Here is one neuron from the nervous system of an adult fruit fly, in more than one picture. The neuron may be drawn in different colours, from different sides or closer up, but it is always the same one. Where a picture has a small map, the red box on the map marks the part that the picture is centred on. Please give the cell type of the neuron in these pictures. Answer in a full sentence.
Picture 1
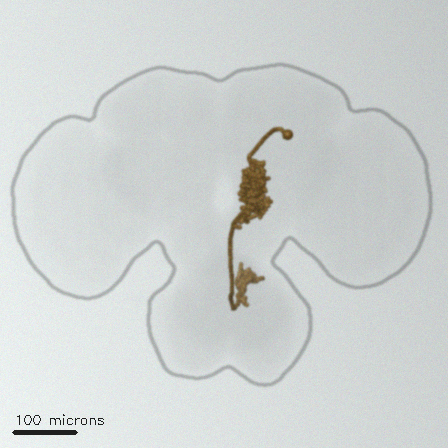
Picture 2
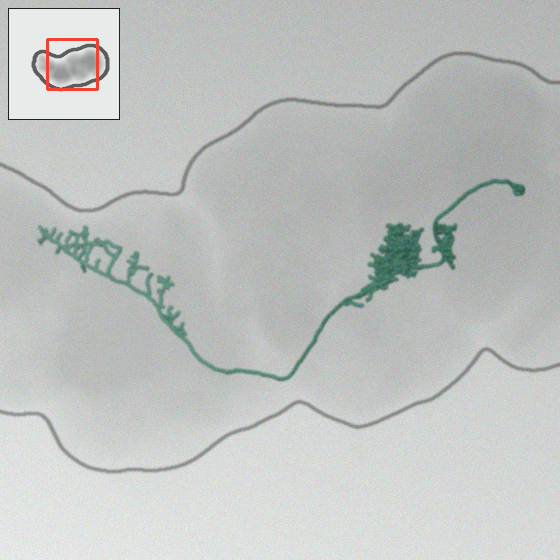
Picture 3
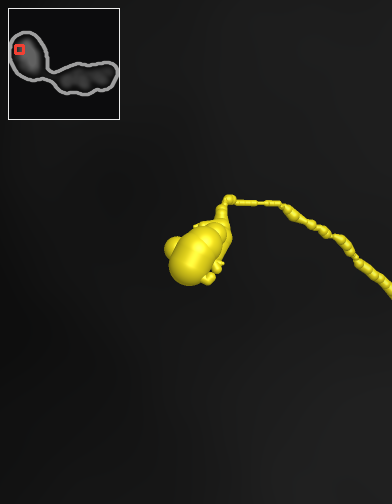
The cell type is DNa15.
